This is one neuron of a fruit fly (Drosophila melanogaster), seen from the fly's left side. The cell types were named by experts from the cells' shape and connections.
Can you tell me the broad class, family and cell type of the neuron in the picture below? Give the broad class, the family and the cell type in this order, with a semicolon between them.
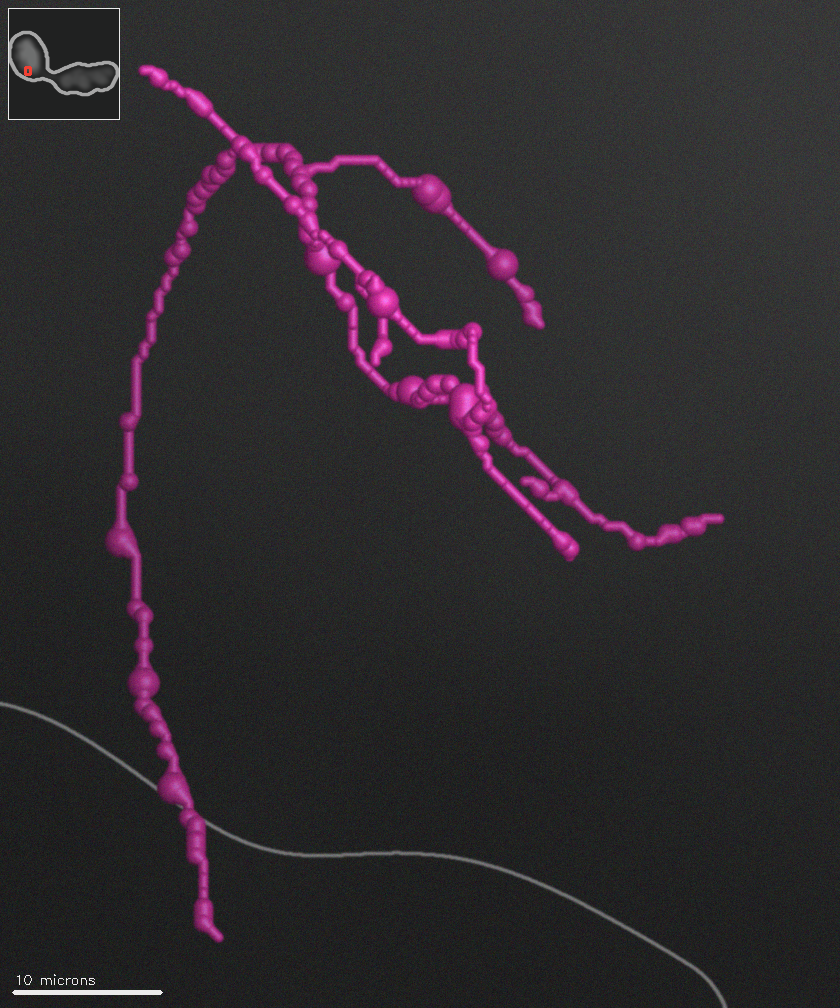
sensory neuron entering the brain; class mechanosensory; BM_MaPa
